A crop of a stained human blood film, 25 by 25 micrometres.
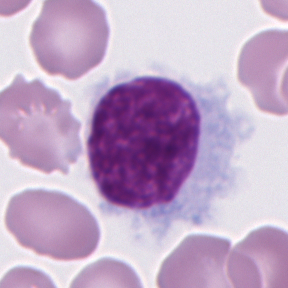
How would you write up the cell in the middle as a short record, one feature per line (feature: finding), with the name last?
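Nucleus: roundish, with no indentation and no lobes
Nucleoli: none distinct to be found
Cytoplasm: mostly on the right, only a thin rim on the left
Vacuoles: none in the cytoplasm
Name: hairy cell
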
